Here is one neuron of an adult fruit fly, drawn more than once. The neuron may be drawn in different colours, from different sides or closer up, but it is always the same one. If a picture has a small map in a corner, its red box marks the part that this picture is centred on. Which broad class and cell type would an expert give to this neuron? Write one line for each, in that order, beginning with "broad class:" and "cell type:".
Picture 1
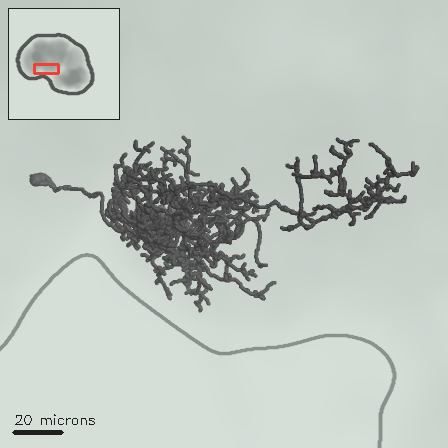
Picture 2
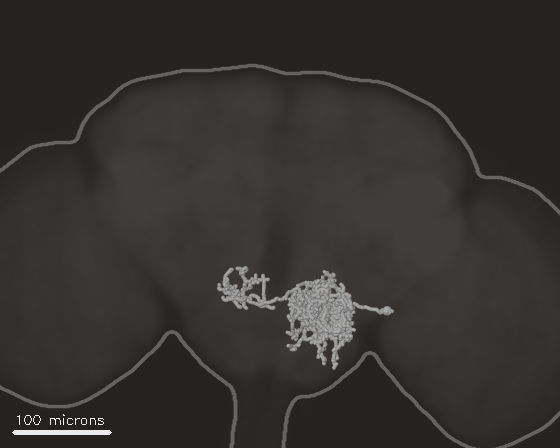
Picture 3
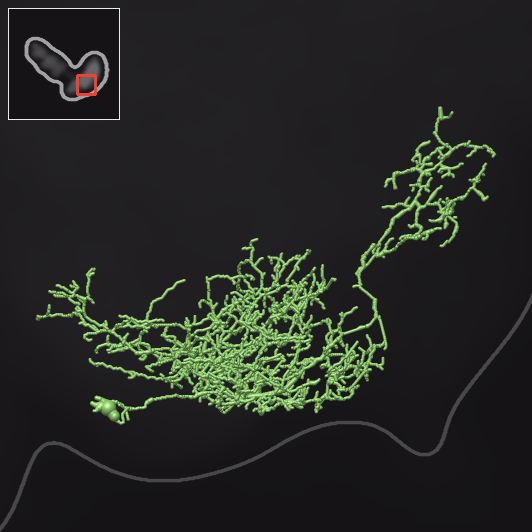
broad class: central-brain intrinsic neuron
cell type: GNG123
